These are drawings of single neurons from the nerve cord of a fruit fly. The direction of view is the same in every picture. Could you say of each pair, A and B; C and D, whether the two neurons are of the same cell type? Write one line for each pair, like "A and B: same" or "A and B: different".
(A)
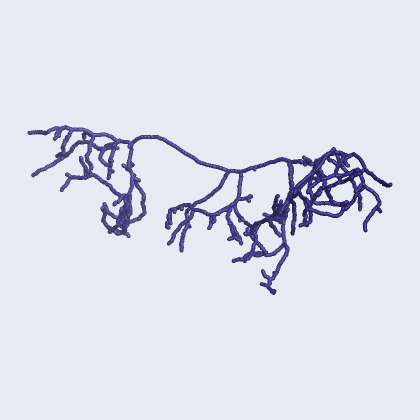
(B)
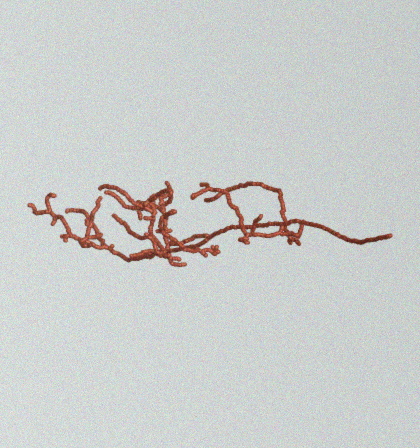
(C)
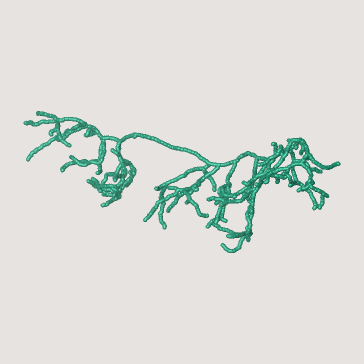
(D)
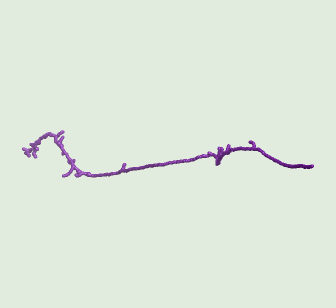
A and B: different
C and D: different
